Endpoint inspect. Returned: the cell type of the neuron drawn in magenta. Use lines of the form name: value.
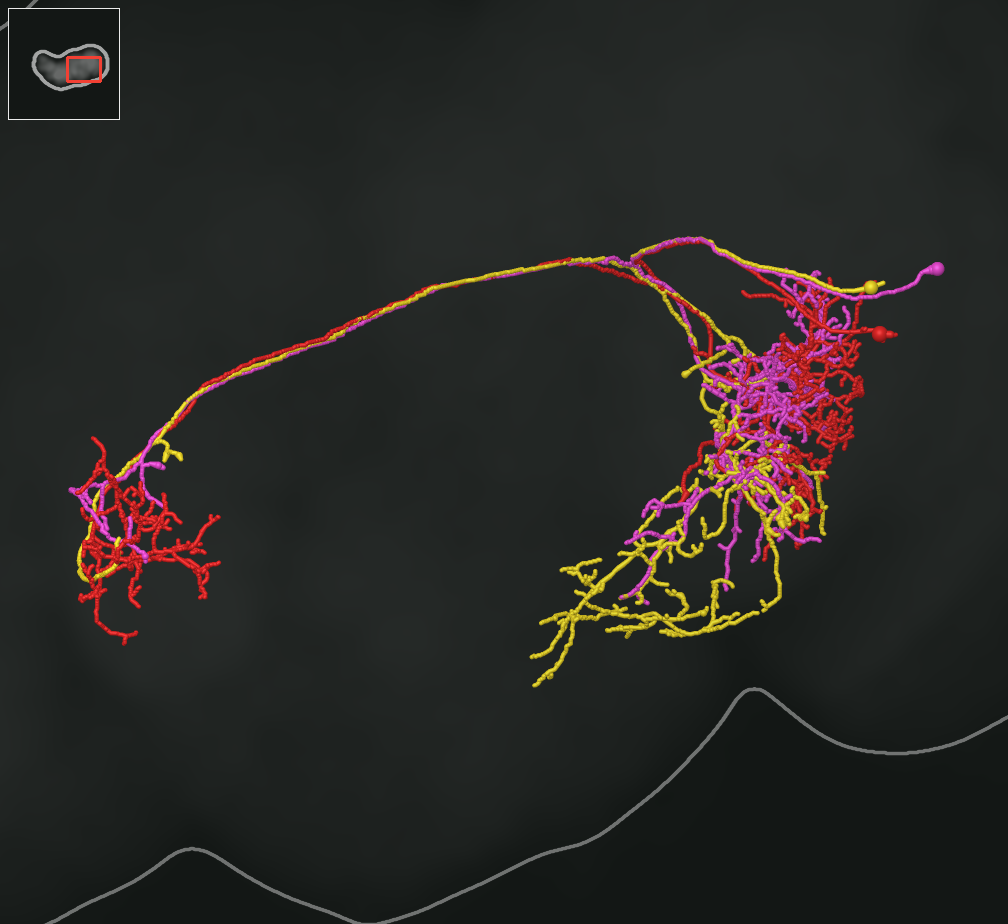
cell type: CB0414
